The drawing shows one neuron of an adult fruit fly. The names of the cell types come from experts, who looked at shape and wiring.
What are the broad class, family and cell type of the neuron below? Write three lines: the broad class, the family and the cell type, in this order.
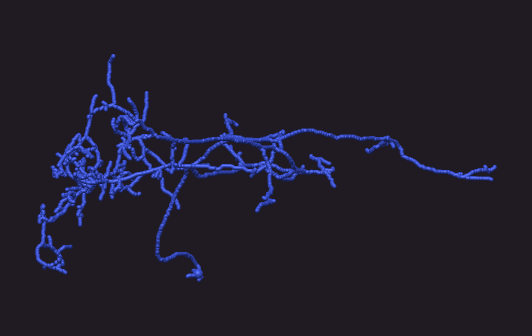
nerve-cord intrinsic neuron
hemilineage 07B
IN07B044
